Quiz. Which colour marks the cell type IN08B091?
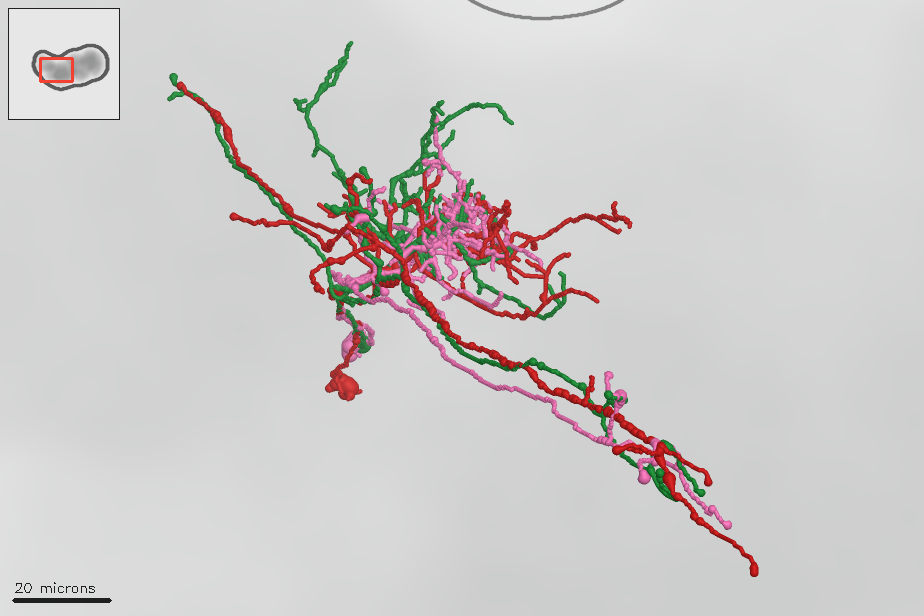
red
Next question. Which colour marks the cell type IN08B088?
green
